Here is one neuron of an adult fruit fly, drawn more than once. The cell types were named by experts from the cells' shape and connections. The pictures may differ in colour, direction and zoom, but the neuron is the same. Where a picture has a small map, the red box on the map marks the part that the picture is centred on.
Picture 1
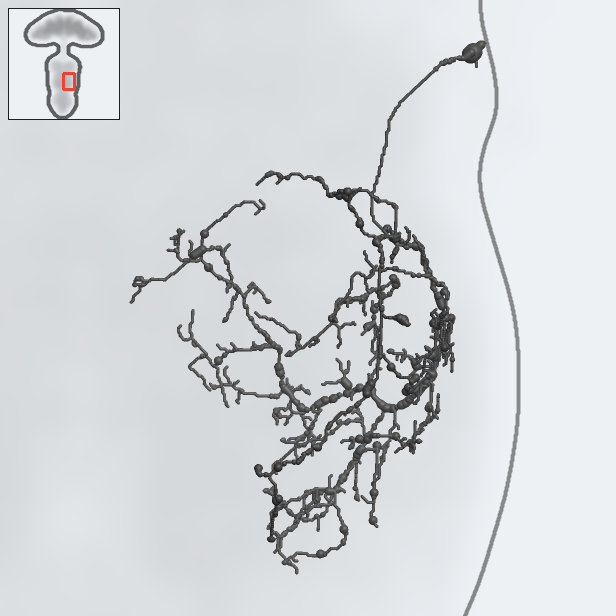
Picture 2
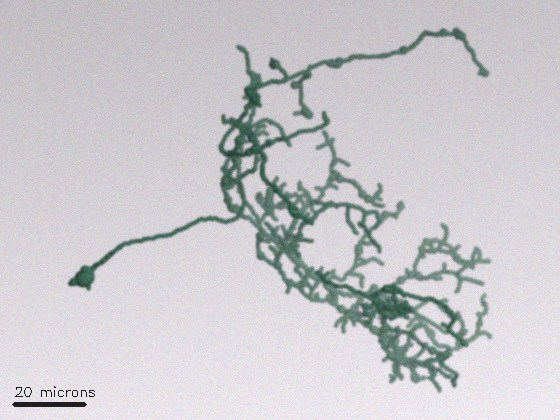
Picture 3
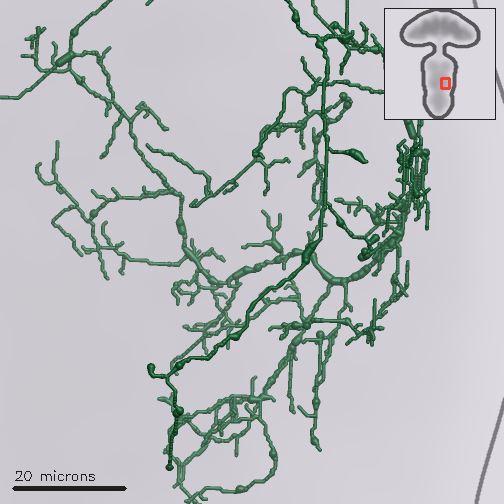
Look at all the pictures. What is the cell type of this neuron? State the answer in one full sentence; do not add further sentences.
The cell type carried by this neuron is IN16B065.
